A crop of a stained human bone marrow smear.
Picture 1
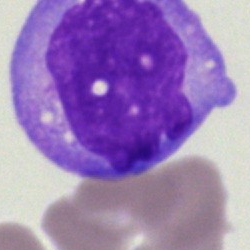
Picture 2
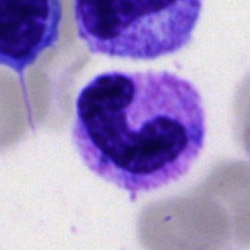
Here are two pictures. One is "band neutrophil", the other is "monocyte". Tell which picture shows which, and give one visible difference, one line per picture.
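Picture 1: monocyte. The nucleus fills most of the cell, leaving a rim of cytoplasm that is widest on the left side.
Picture 2: band neutrophil. The cytoplasm is plentiful and pale pinkish-lilac.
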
